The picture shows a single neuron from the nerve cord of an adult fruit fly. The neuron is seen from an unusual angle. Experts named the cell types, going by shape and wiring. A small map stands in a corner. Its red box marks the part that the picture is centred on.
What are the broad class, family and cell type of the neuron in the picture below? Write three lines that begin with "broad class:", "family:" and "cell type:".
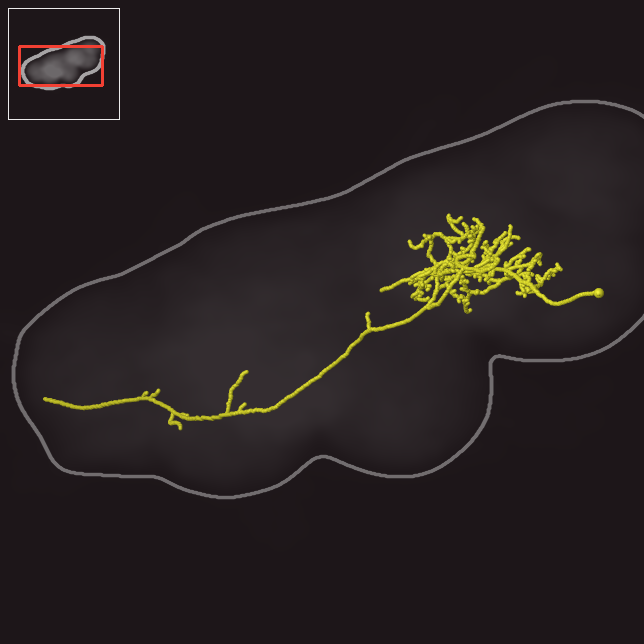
broad class: ascending neuron
family: hemilineage 05B
cell type: AN05B062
